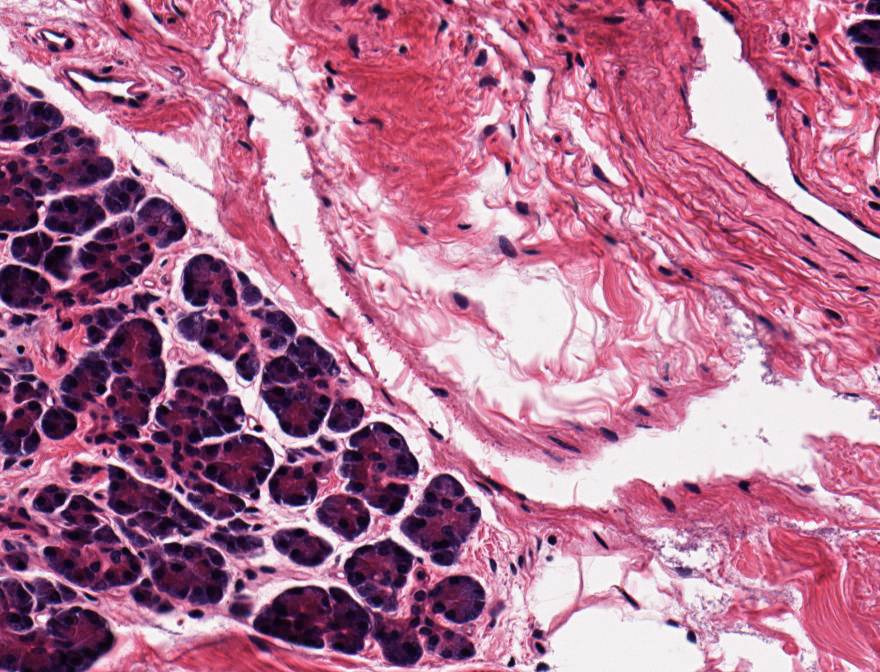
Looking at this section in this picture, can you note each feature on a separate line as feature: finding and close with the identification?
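Layout: glandular tissue lower left, fibrous connective tissue upper right
Connective tissue: wavy pink collagen bundles
Orientation: many bundles diagonal, upper left to lower right
Nuclei: few, dark, spindle-shaped, in the connective tissue
Name: pancreas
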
